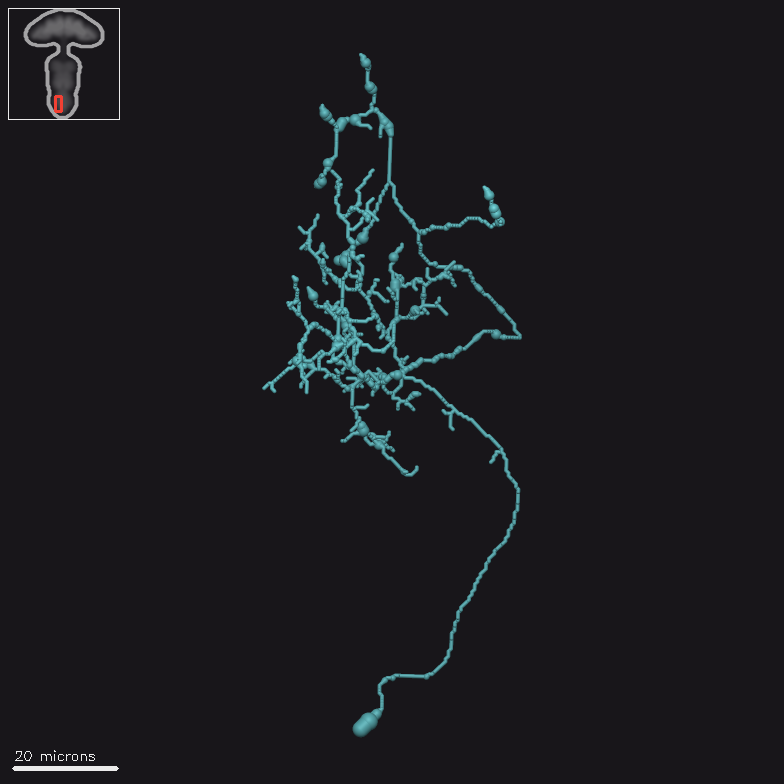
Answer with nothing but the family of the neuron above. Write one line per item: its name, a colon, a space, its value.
family: hemilineage 01B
